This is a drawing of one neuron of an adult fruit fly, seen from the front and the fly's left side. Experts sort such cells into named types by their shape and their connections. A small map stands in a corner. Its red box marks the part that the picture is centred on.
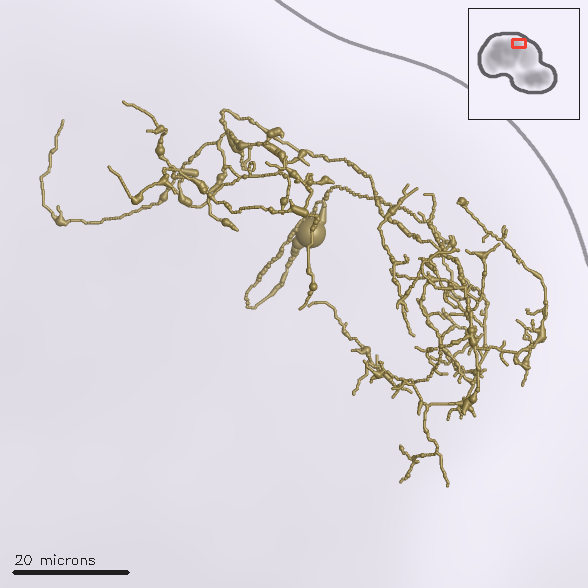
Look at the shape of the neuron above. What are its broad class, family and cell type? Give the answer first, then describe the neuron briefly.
This is a central-brain intrinsic neuron. The family is hemilineage LHp2. It is of cell type CB2224. The cell body can be seen in the middle of the picture. By the scale bar it is about 90 microns wide in this view. Dozens of branch ends can be seen.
